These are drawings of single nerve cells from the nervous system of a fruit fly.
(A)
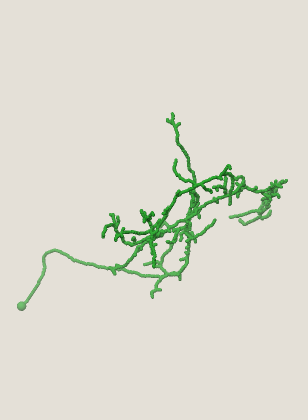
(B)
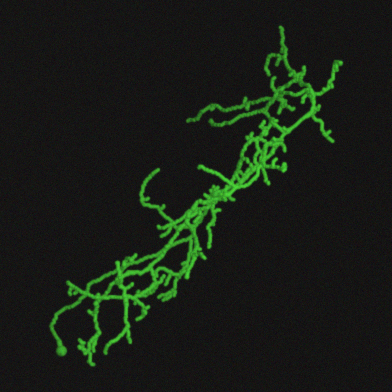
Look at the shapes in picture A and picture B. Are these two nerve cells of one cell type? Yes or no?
yes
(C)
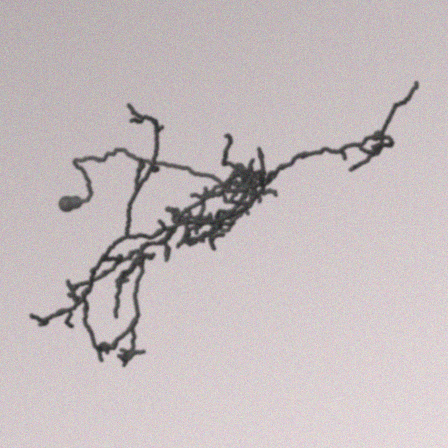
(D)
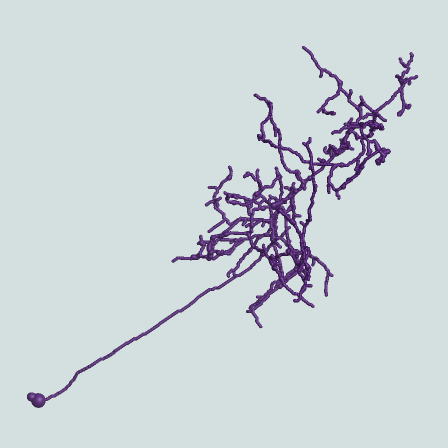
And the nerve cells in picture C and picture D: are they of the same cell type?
no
